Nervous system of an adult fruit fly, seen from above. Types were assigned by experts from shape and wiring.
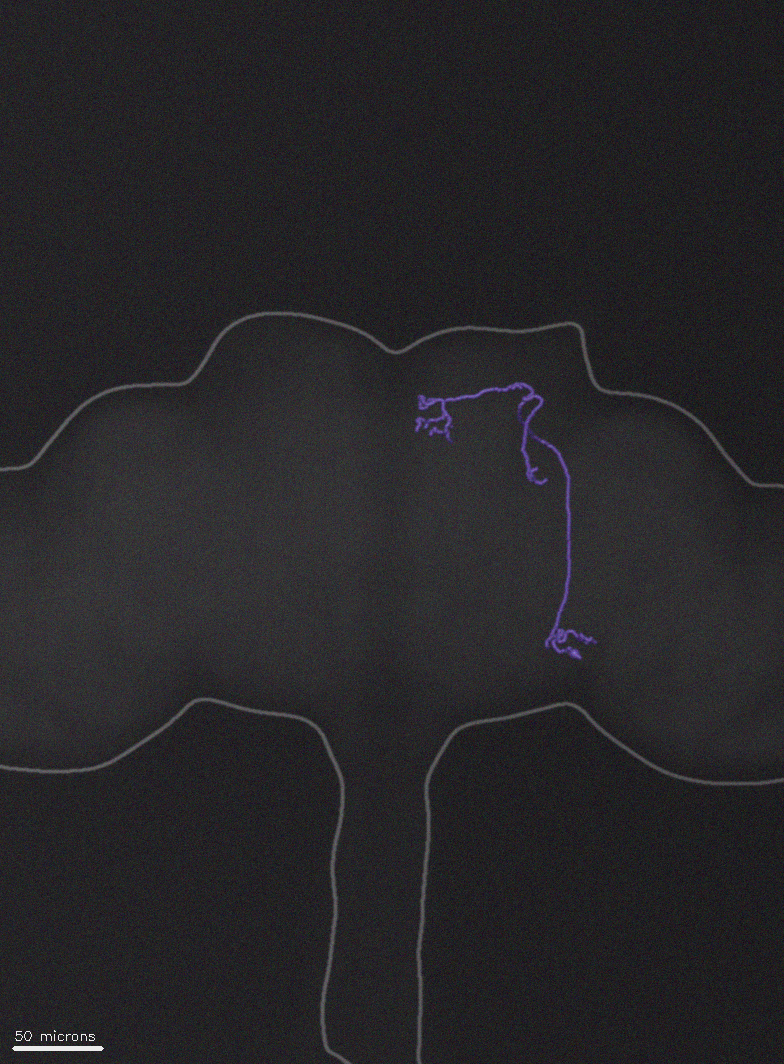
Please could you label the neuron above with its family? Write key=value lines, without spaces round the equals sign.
family=class Kenyon Cell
